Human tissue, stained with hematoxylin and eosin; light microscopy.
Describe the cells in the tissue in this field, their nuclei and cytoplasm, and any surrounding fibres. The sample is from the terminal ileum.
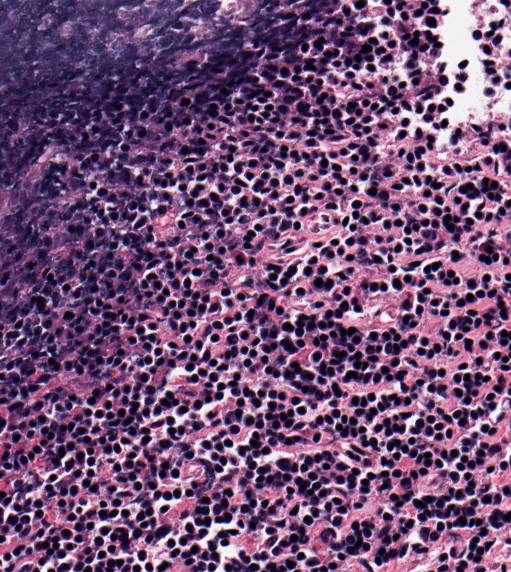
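Start with the thin, wavy pink strands of fibrous stroma running between the cells; you'll see them best in the centre and on the right. Now look at the upper left corner, where the cells are crowded and smudged into a dark purple zone and single nuclei can't be separated. There's no epithelial lining anywhere, and no fat cells.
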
